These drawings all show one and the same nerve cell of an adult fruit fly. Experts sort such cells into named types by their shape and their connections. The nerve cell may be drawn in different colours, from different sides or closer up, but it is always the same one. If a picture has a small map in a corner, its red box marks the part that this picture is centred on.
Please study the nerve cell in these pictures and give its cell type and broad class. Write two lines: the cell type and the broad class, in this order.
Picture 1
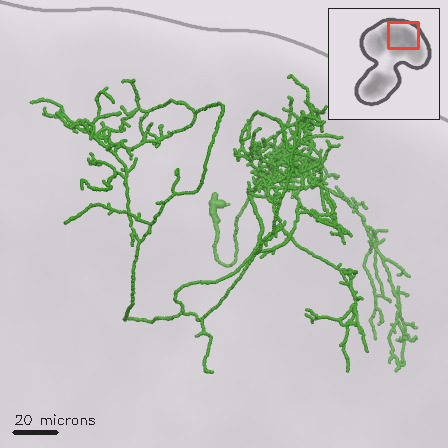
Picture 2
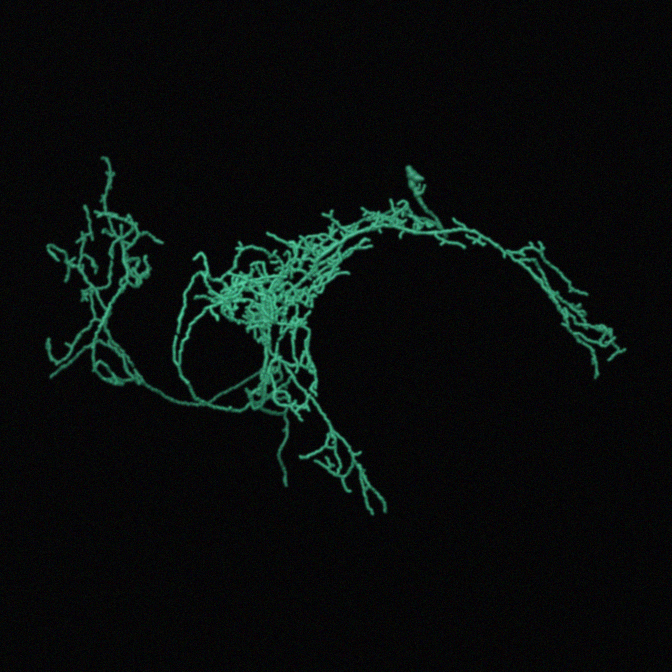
CRE076
central-brain intrinsic neuron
